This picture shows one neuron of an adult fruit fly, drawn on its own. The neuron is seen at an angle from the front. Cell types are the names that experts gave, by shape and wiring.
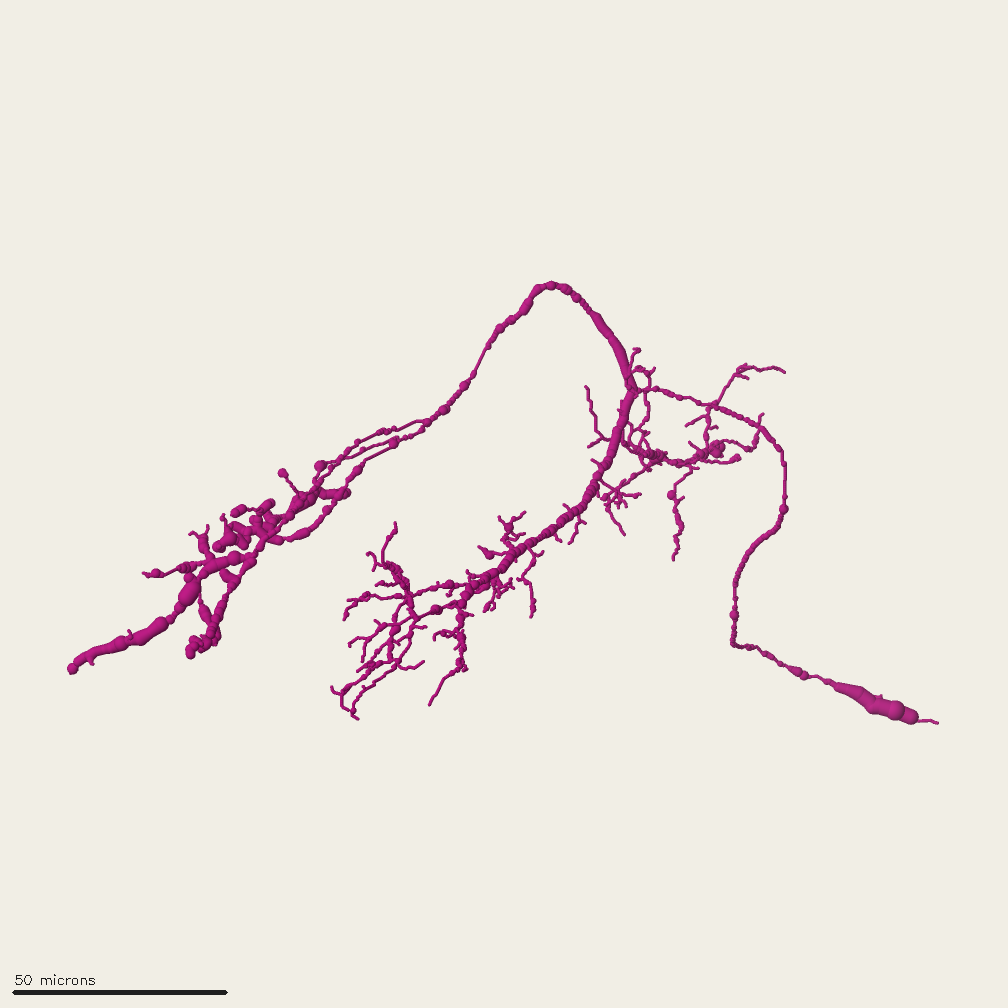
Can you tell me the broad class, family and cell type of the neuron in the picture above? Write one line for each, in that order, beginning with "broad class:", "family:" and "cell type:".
broad class: nerve-cord intrinsic neuron
family: hemilineage 06A
cell type: IN06A018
